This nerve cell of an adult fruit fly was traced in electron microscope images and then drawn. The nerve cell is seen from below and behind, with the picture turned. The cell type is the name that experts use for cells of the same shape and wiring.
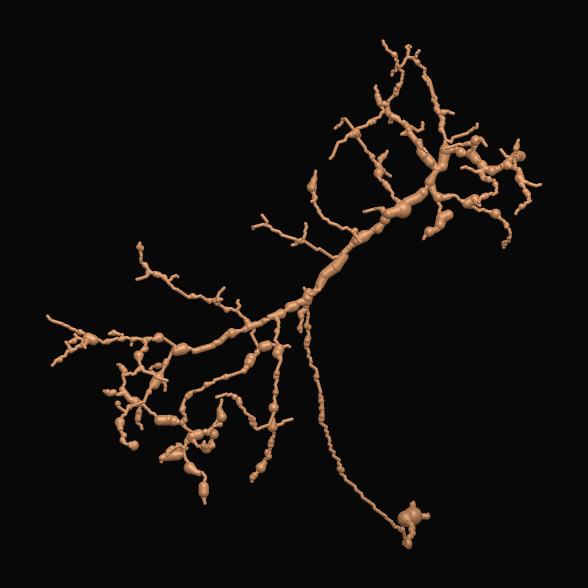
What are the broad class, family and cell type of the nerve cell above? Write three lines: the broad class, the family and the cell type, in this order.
nerve-cord intrinsic neuron
hemilineage 09A
IN09A024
